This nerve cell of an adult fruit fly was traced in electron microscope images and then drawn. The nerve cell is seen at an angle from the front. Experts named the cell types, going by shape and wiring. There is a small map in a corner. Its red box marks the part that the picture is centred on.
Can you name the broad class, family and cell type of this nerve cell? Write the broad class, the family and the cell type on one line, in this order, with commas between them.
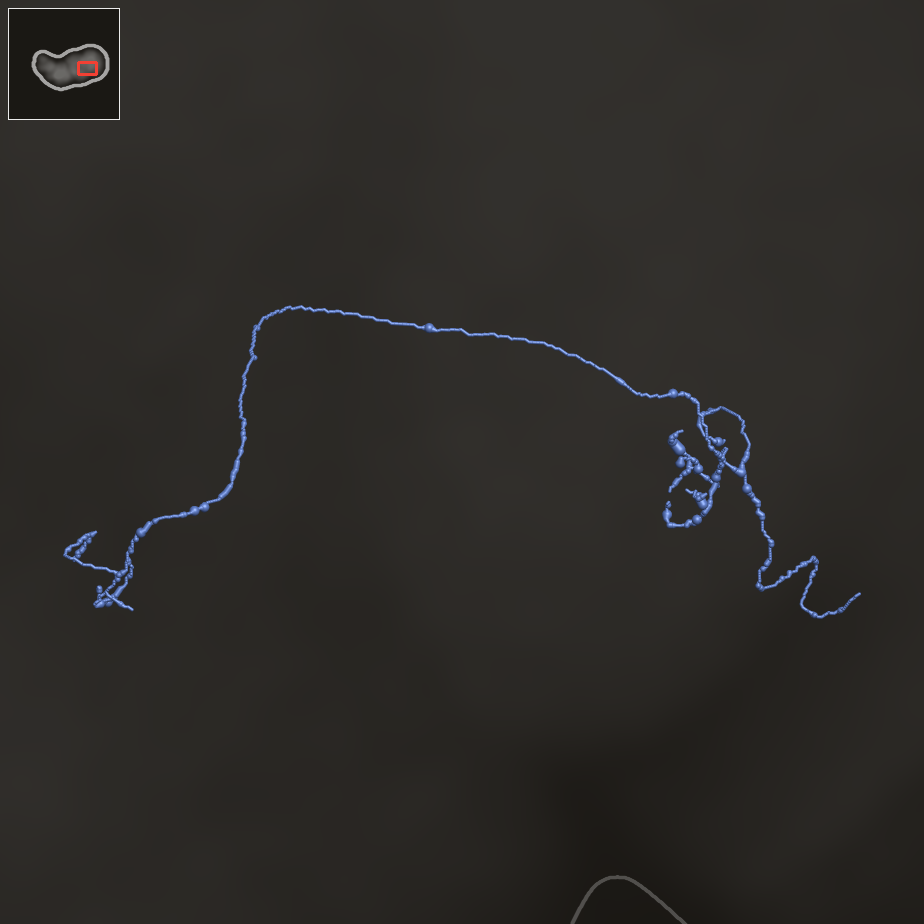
sensory neuron entering the brain, class olfactory, ORN_DC3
